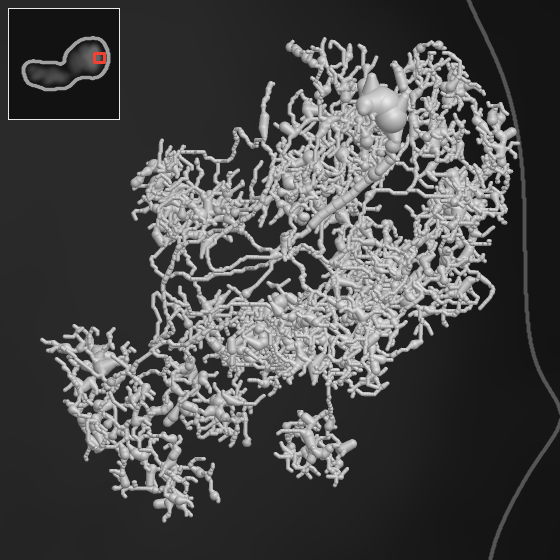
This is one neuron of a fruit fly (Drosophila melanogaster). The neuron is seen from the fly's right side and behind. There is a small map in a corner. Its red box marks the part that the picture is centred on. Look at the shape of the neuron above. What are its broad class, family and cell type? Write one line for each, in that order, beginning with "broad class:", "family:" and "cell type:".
broad class: central-brain intrinsic neuron
family: hemilineage ALl1_dorsal
cell type: lLN2P_a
